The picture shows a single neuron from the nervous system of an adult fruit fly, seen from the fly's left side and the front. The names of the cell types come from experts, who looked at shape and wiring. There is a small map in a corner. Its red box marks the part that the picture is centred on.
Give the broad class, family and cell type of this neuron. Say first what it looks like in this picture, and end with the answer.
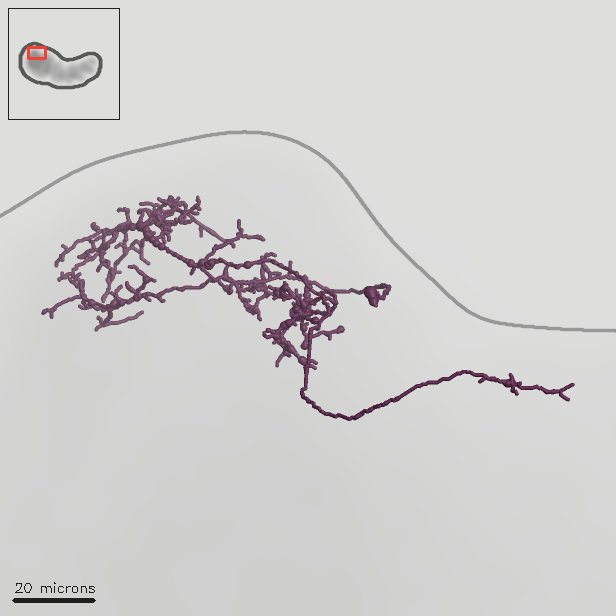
The cell body can be seen in the middle of the picture. By the scale bar it is about 130 microns wide in this view. Dozens of branch ends can be seen. It is a central-brain intrinsic neuron. Its family is hemilineage SLPpm3. It is of cell type CB4110.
